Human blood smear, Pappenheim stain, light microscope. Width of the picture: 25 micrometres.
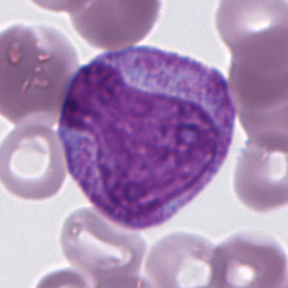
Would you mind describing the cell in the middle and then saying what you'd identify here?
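Let me see: the outline is roughly round, though slightly angular and uneven, and the cell spans about 16 micrometres. The nucleus fills most of it and is indented along its upper side. Its chromatin is fine and lacy rather than coarsely clumped. The cytoplasm is just a narrow rim, widest along the upper edge. Putting that together, this is an atypical promyelocyte.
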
